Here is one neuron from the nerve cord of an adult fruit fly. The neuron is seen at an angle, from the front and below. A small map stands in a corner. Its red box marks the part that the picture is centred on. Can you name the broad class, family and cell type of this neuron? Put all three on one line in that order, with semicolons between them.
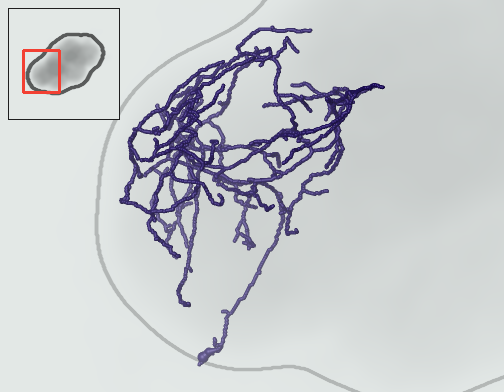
nerve-cord intrinsic neuron; hemilineage 04B; IN04B048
